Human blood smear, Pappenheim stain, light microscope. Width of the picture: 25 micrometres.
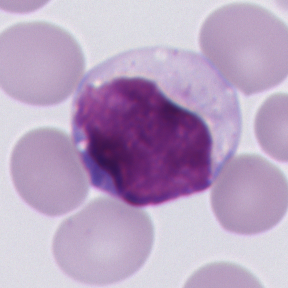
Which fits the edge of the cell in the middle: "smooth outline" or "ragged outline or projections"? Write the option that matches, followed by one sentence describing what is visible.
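Smooth outline. The cell has a round, smooth outline.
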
